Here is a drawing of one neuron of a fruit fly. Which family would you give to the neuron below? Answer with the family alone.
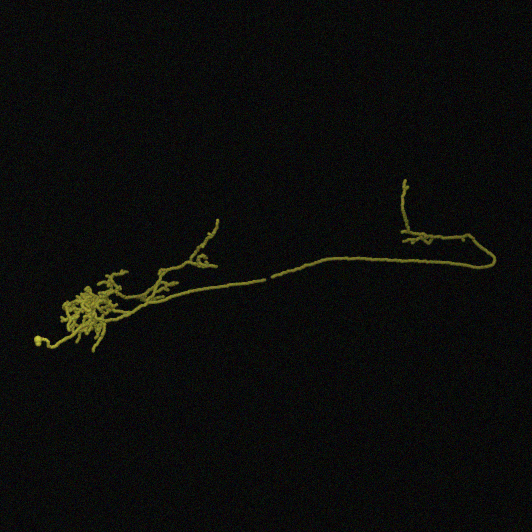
hemilineage VLPl&d1_lateral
